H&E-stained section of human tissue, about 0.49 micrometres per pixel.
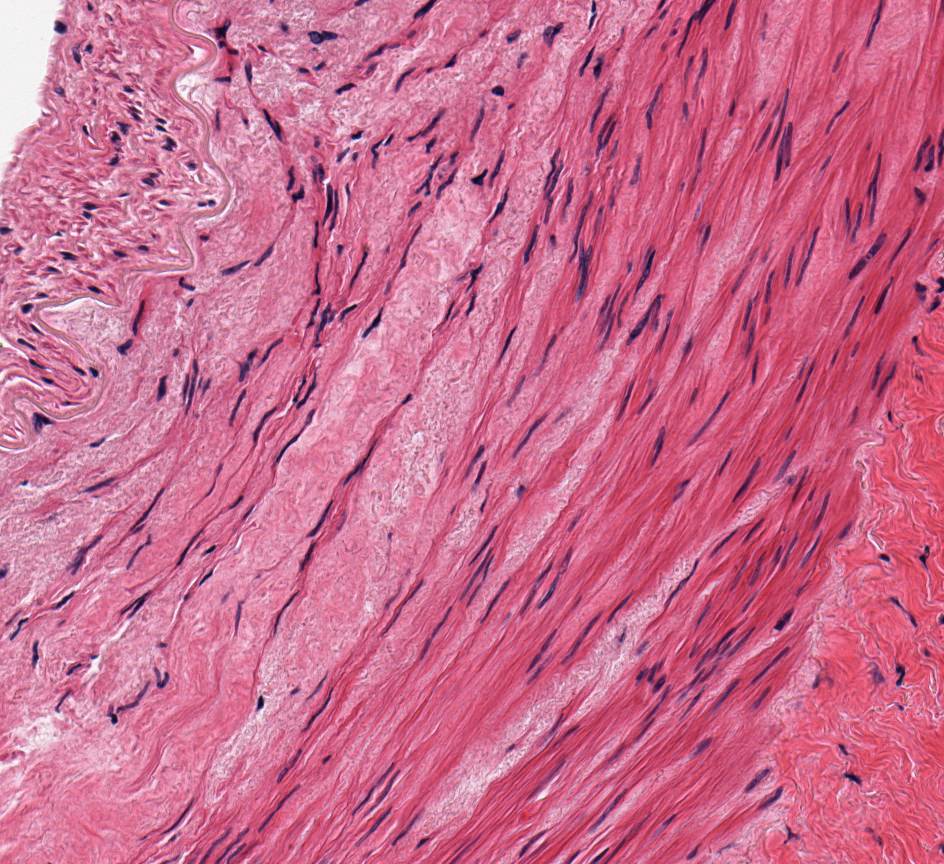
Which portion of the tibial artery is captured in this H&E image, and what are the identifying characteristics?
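The tissue is the tunica media. First, smooth muscle cells lie in parallel bundles running diagonally from lower left to upper right across most of the field. Second, their nuclei are elongated and spindle-shaped, lying lengthwise along the fibres.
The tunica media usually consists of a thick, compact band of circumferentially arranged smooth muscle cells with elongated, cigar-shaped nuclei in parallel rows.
Third, a thin, glassy, wavy pink band runs down the upper left.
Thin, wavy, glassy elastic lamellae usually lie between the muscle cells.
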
